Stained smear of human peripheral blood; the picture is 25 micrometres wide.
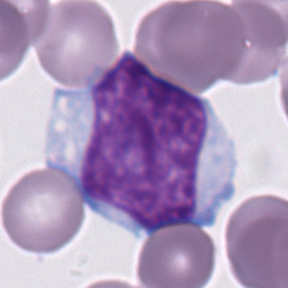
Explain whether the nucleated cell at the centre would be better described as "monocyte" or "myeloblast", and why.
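It's a myeloblast. The deciding point is how little cytoplasm there is: the nucleus fills most of the cell, leaving cytoplasm mainly at the left and right sides.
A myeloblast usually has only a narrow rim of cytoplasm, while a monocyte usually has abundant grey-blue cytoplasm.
Otherwise, the chromatin is finely stippled and fairly even with no large dark clumps, and the pale blue cytoplasm is a deeper blue along its outer edge than near the nucleus.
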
